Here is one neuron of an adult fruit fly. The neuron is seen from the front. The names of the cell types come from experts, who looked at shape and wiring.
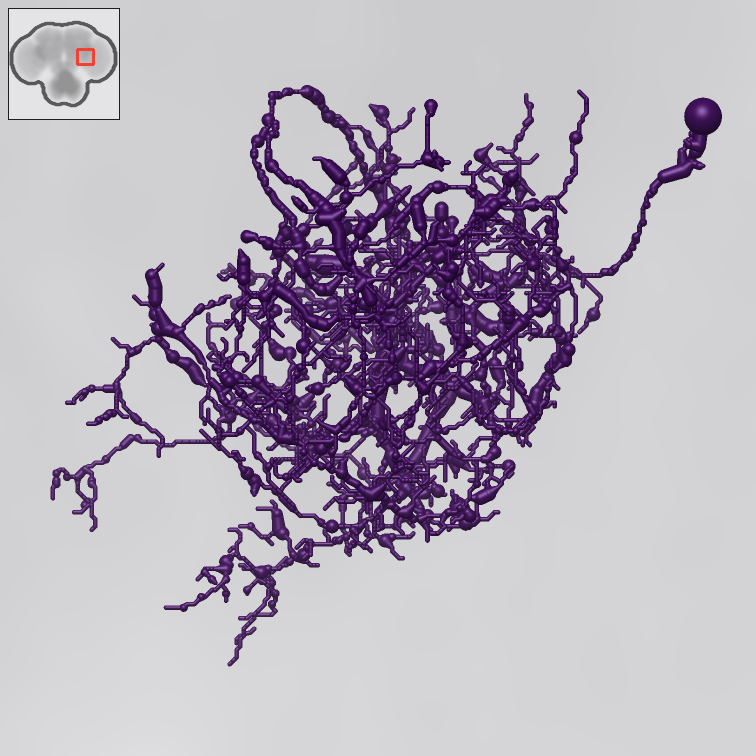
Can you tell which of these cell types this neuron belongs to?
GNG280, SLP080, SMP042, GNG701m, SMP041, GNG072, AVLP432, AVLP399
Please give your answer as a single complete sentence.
This neuron is recognized as the cell type AVLP399.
